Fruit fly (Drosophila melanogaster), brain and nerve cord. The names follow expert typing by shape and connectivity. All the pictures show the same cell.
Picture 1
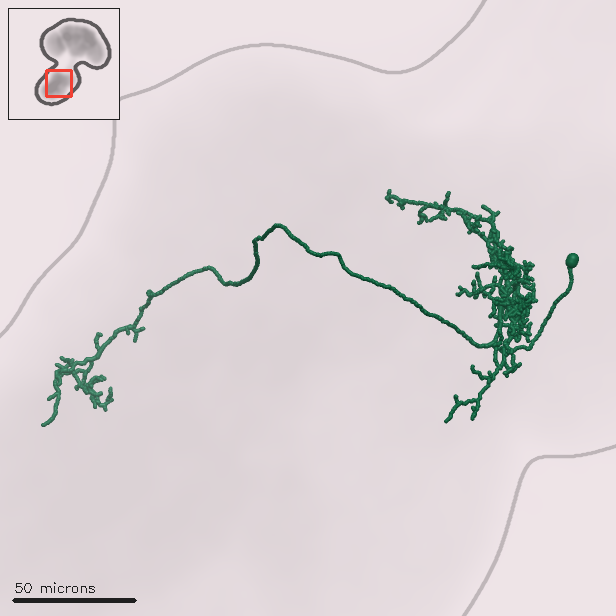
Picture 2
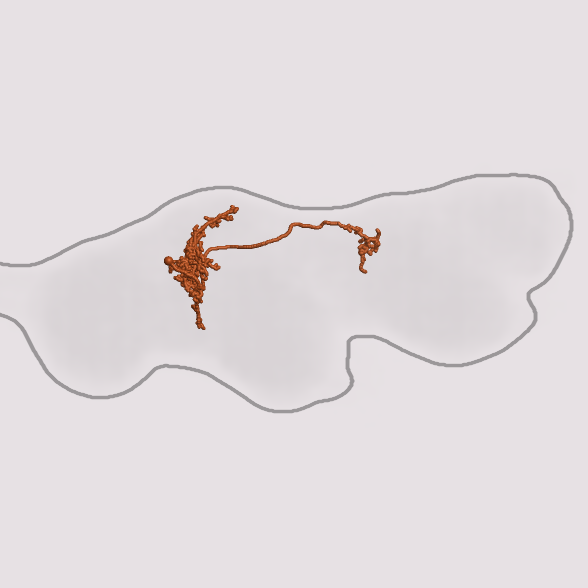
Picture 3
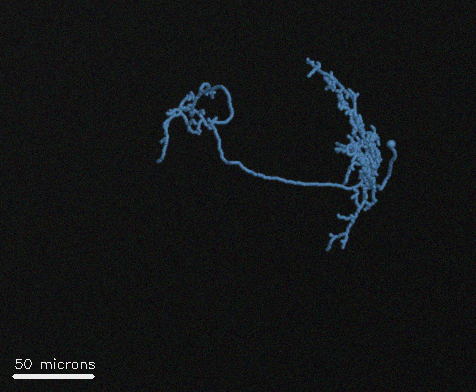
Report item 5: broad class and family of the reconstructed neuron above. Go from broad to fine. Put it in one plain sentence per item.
A nerve-cord intrinsic neuron of hemilineage 18B.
